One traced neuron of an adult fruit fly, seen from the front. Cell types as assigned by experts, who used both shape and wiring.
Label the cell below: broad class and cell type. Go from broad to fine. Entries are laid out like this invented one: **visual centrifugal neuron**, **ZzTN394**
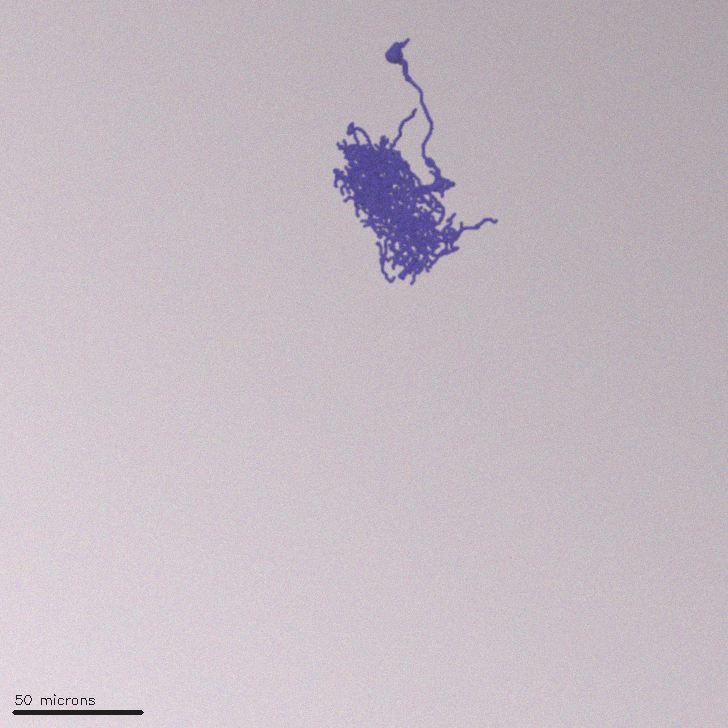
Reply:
**nerve-cord intrinsic neuron**, **INXXX184**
